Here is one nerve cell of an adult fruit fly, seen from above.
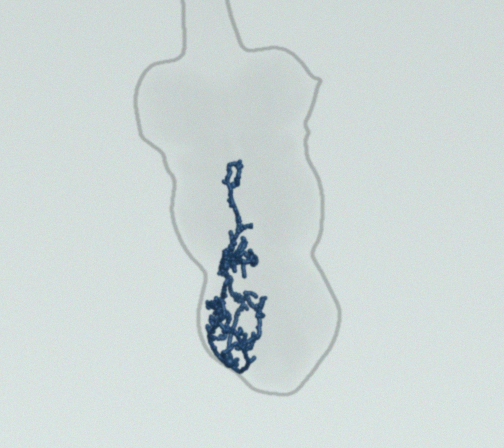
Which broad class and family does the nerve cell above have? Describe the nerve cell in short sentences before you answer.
It is in the nerve cord and does not reach the brain. The cell body can be seen at the bottom of the picture. Its broad class is nerve-cord intrinsic neuron. Its family is hemilineage 19A.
